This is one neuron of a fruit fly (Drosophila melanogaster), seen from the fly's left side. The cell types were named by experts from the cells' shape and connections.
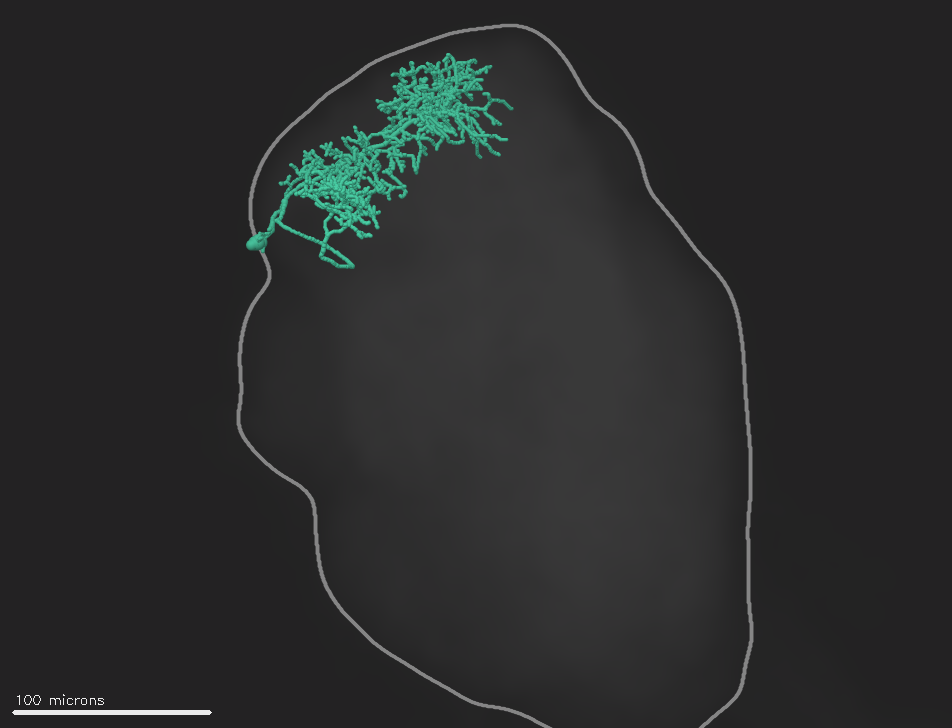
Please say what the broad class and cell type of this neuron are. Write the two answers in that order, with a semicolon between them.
central-brain intrinsic neuron; SMP146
